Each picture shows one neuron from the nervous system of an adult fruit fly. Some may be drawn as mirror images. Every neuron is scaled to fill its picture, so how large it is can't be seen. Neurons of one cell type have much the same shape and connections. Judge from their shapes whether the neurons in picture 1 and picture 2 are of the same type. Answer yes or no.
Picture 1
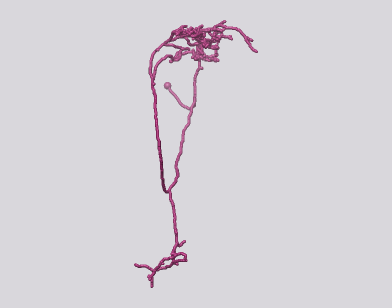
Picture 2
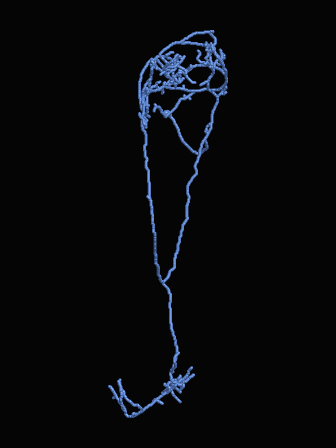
no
